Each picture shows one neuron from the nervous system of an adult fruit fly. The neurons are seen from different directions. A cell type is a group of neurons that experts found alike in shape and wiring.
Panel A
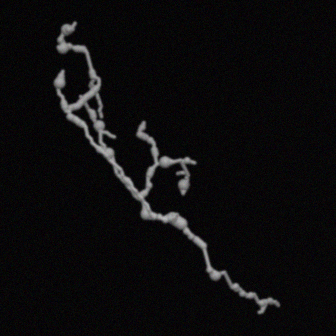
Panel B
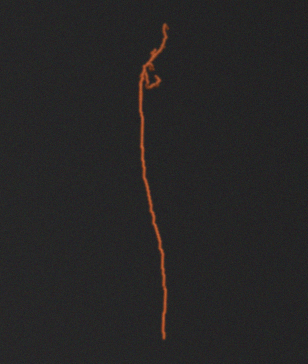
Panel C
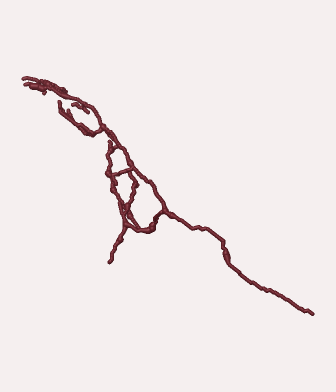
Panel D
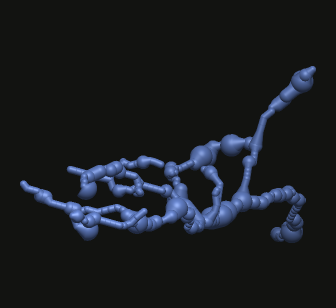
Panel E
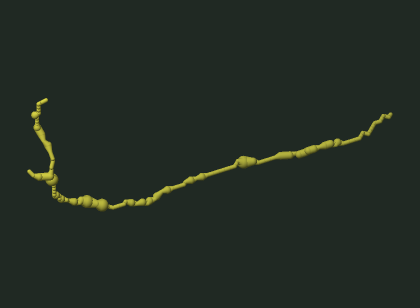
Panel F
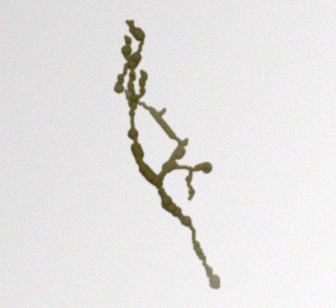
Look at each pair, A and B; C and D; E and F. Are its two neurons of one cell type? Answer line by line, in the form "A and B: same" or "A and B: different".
A and B: different
C and D: different
E and F: same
